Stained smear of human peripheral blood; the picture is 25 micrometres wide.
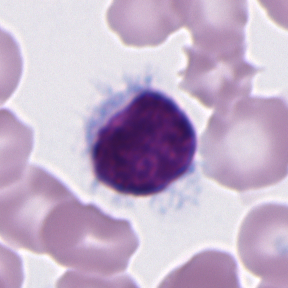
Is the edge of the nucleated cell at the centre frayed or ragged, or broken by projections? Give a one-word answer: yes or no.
Yes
